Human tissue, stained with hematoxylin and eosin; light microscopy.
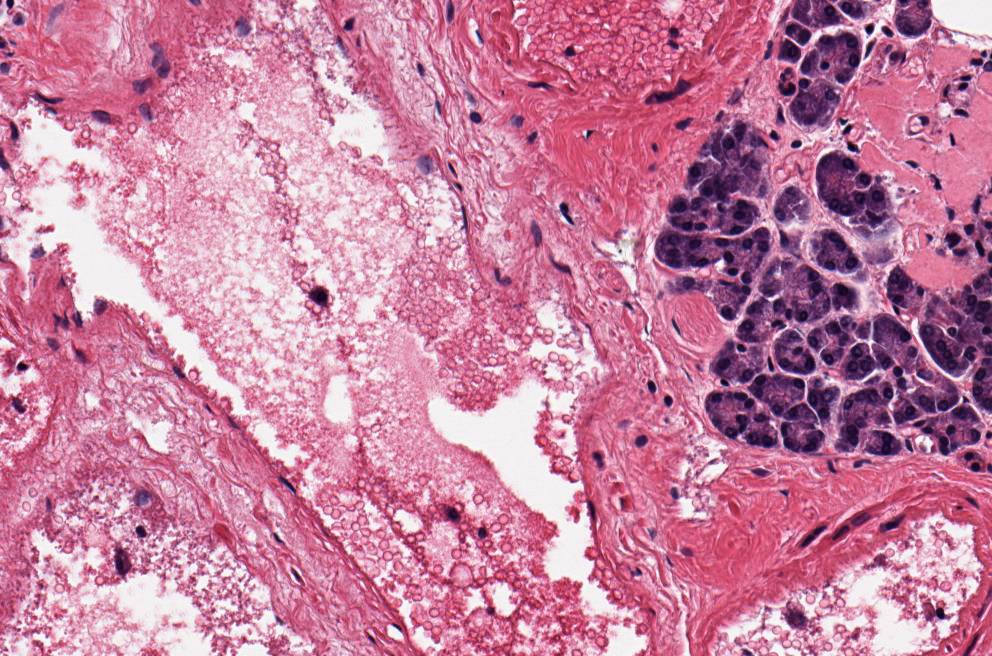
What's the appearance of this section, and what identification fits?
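Large irregular spaces fill the left and centre, holding red blood cells and only a few scattered nucleated cells. A compact glandular cluster sits at the right edge; its acinar cells have deeply purple, granular cytoplasm and small, round, dark nuclei. The tissue is pancreas.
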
